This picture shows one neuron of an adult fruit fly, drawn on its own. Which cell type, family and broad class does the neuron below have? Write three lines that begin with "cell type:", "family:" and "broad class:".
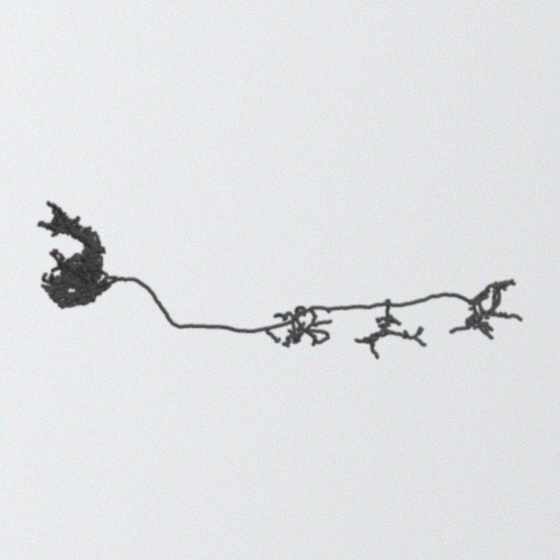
cell type: DNg88
family: hemilineage LB12
broad class: descending neuron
